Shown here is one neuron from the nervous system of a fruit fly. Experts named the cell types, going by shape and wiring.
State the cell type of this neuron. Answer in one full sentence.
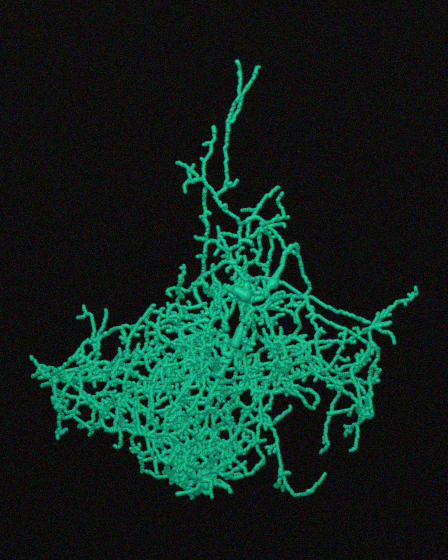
The cell type name for this neuron is SLP230.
